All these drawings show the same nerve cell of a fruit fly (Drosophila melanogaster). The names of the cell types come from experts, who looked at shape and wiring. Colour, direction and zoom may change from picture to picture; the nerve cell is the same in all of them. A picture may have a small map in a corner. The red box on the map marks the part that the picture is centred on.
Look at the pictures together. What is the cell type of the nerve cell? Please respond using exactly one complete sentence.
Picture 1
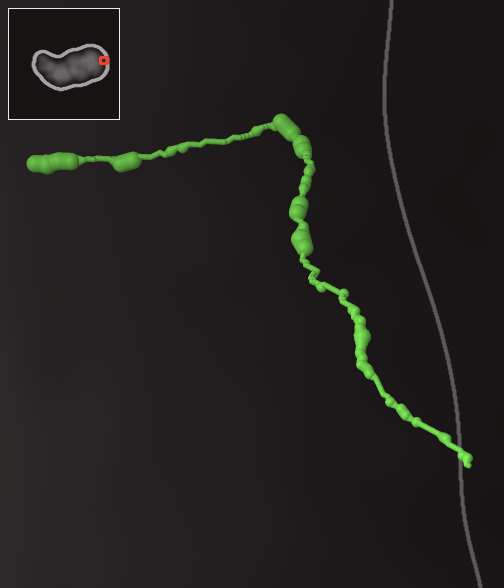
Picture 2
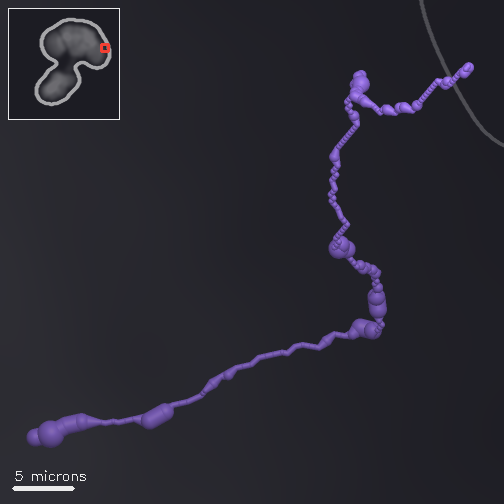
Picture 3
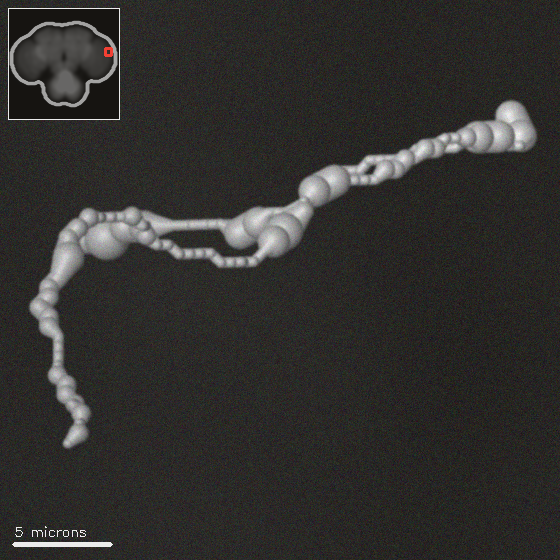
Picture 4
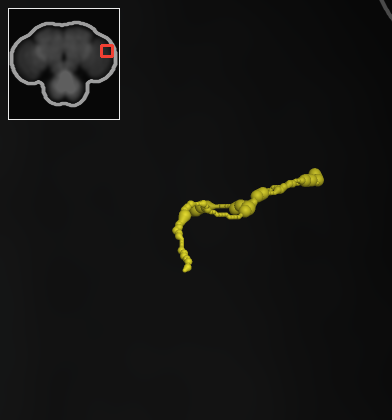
The nerve cell belongs to cell type R7p.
